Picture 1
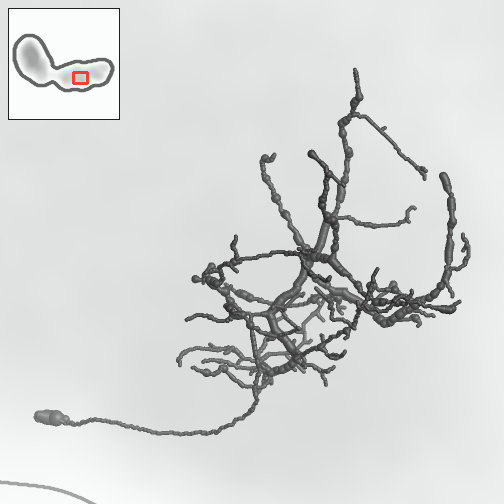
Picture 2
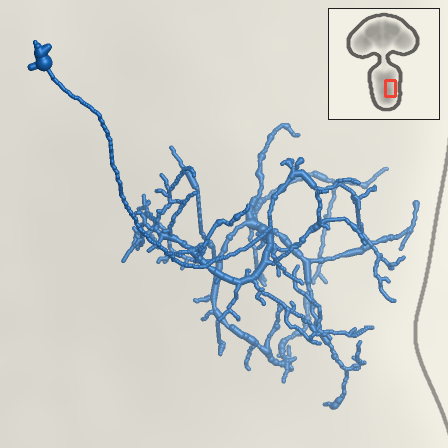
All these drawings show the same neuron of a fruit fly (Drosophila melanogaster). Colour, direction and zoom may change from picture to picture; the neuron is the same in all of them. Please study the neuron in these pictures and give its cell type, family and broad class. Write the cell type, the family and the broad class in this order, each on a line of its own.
IN13B032
hemilineage 13B
nerve-cord intrinsic neuron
